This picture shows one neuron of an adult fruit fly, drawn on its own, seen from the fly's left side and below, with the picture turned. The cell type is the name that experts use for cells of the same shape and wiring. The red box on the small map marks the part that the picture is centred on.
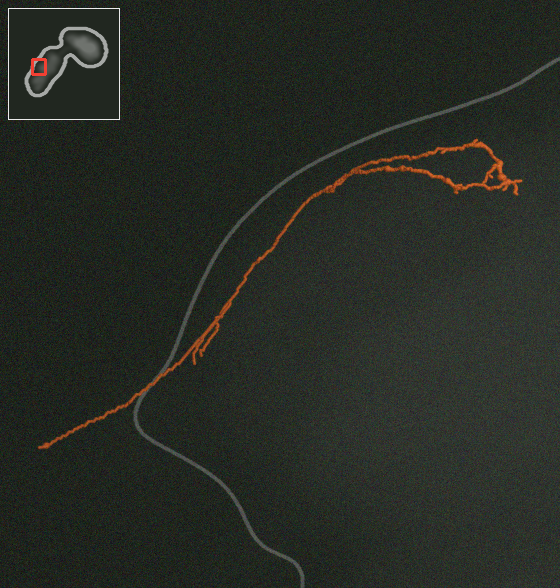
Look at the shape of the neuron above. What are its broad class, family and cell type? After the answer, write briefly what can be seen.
Its broad class is sensory neuron entering the nerve cord. The name of its family is class mechanosensory tactile. Its cell type is SNta42. No cell body is drawn. As drawn here it is wider than it is tall.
